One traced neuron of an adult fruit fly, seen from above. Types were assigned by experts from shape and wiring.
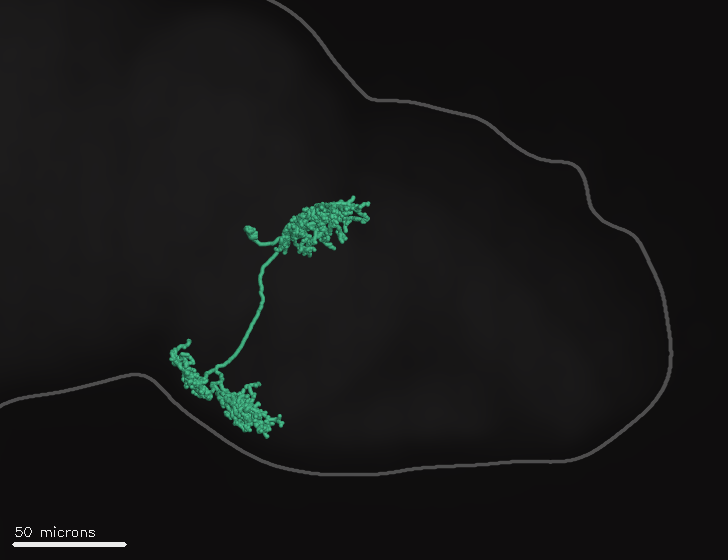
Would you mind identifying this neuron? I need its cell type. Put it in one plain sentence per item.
The cell type is TmY16.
